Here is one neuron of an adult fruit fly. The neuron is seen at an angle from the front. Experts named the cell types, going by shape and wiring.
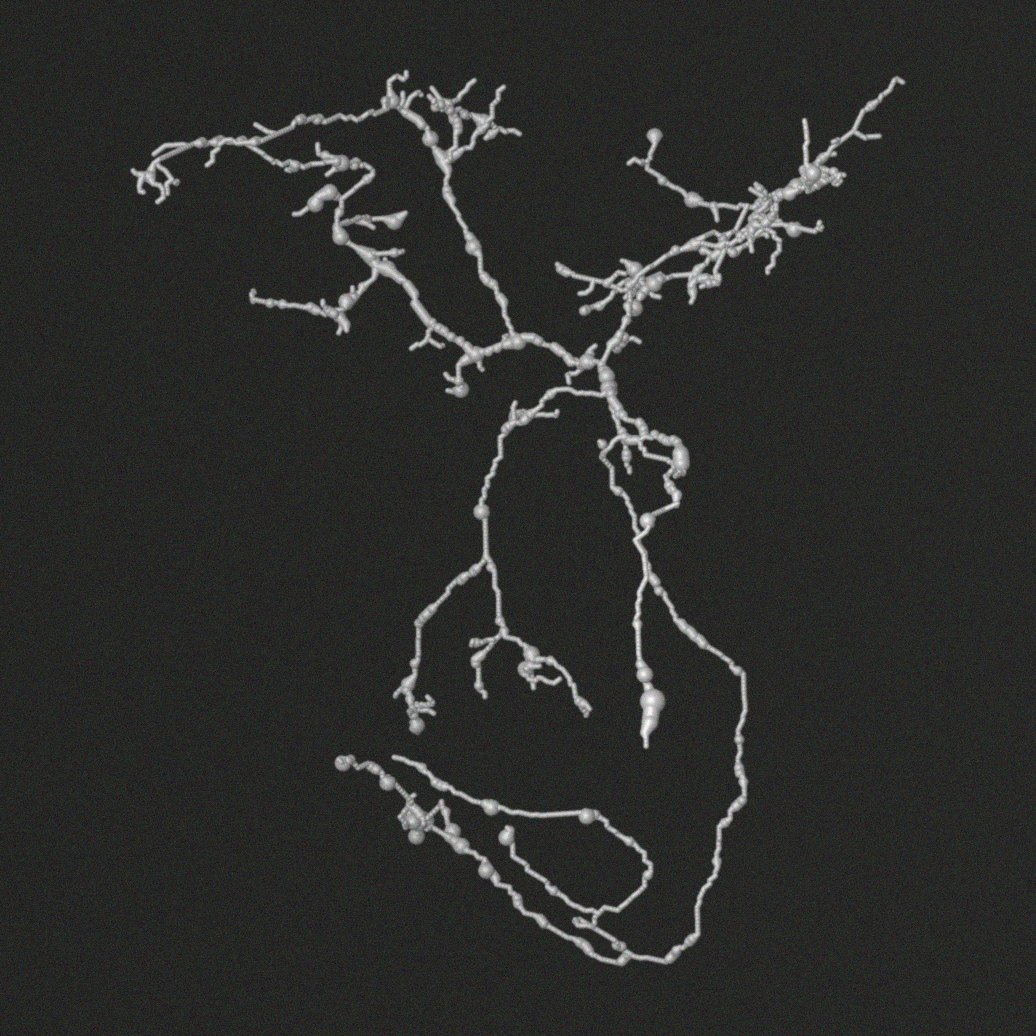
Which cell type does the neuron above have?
SMP111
